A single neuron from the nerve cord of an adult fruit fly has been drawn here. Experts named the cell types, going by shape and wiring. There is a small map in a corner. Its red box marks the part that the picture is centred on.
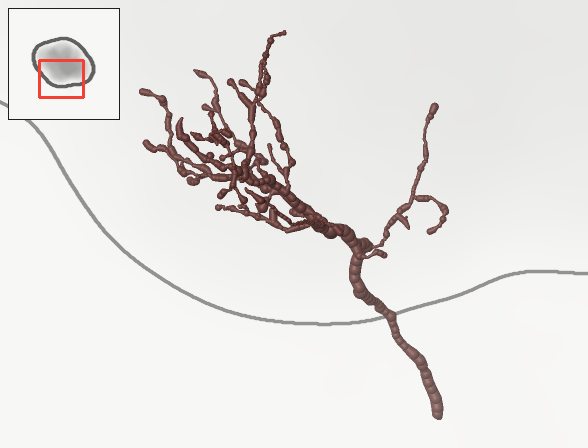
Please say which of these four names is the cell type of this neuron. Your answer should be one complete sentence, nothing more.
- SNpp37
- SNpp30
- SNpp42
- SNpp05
This neuron is classified under the cell type SNpp05.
